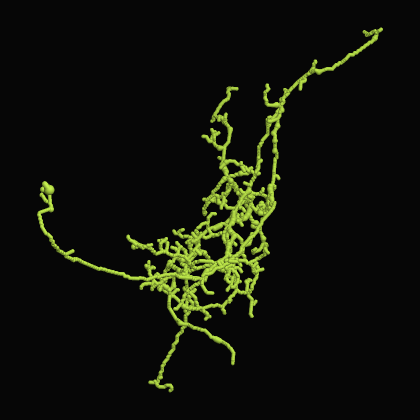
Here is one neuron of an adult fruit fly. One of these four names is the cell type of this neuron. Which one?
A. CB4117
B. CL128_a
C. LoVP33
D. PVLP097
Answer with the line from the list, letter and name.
B. CL128_a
